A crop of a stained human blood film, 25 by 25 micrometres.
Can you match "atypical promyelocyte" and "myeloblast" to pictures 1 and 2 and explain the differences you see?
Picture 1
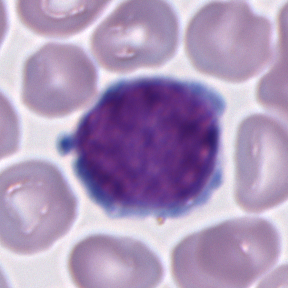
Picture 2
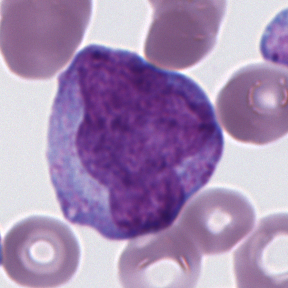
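Picture 1 shows the myeloblast, and picture 2 the atypical promyelocyte. In the first, I see a roughly round outline with a slightly bumpy edge and a small blue knob jutting from the left side. Its nucleus is rounded, without indentation or lobes, and fills about 80% of the cell's area, so the deep blue cytoplasm forms only a thin rim.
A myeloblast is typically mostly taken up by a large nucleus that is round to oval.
I find no granules in that cytoplasm.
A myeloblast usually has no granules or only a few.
The second cell looks quite different to me: its outline is irregular and somewhat angular, and its large nucleus is irregularly folded, filling most of the cell. Its cytoplasm is pale greyish-blue rather than deep blue, and it lies mainly to the left of the nucleus. Here too I can't make out any coarse granules.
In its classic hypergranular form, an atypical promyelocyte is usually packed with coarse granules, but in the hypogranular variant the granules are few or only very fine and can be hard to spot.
Red cells touch this second cell along its lower right edge. So the two part ways on outline, nuclear shape and cytoplasm: round with a rounded nucleus and a thin deep blue rim in the first, angular with a folded nucleus and pale greyish-blue cytoplasm on one side in the second.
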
